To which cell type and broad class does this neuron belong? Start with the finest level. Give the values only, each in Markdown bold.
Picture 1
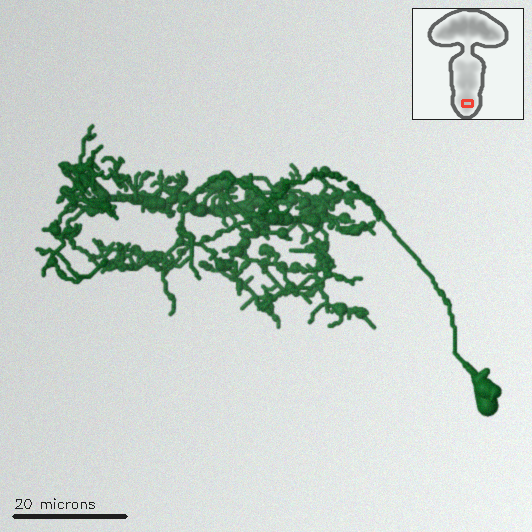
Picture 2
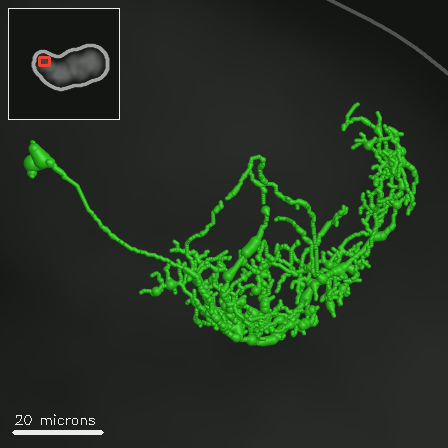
**INXXX429**, **nerve-cord intrinsic neuron**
